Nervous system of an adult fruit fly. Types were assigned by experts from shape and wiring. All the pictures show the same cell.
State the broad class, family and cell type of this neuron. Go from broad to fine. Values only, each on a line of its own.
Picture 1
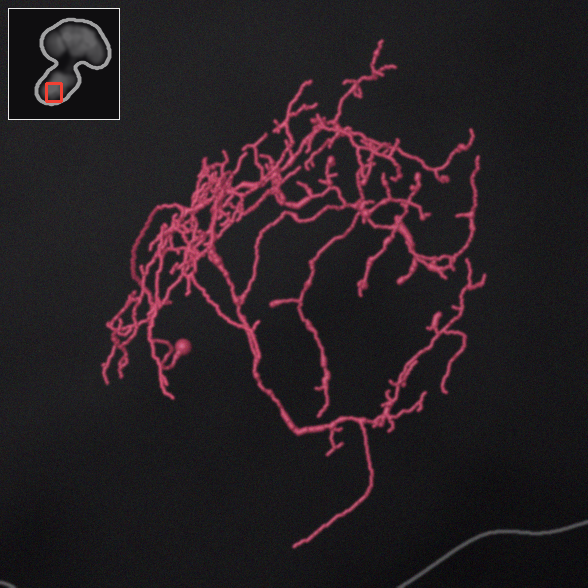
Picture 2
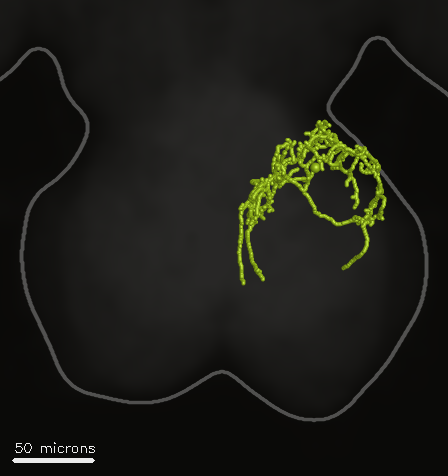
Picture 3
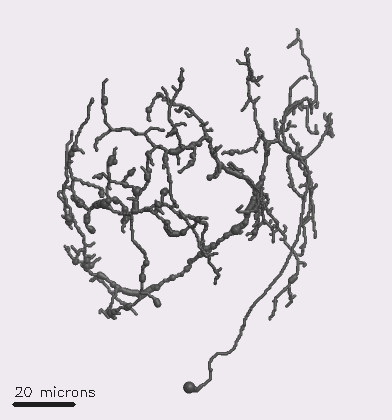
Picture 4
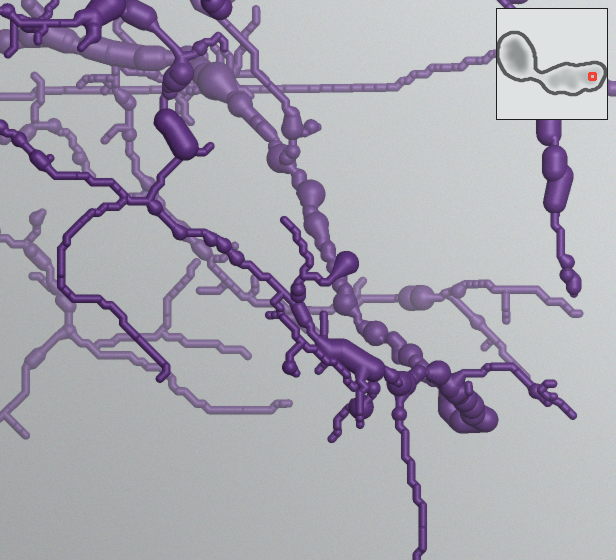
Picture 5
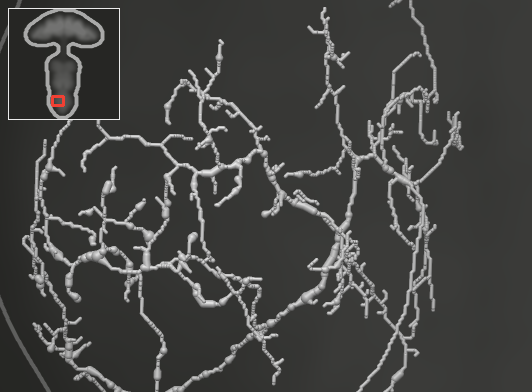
nerve-cord intrinsic neuron
hemilineage 03A
IN03A036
